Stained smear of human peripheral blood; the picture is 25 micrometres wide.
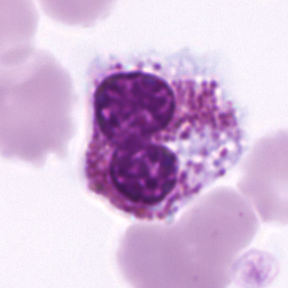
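Eosinophil, the nucleated cell at the centre of this blood smear. Its cytoplasm looks filled with many distinct reddish-violet granules, yet these do not hide the outline of the nuclear lobes. Looking closely, I can see no nucleoli in either lobe. The cell outline appears irregular rather than smoothly round.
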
